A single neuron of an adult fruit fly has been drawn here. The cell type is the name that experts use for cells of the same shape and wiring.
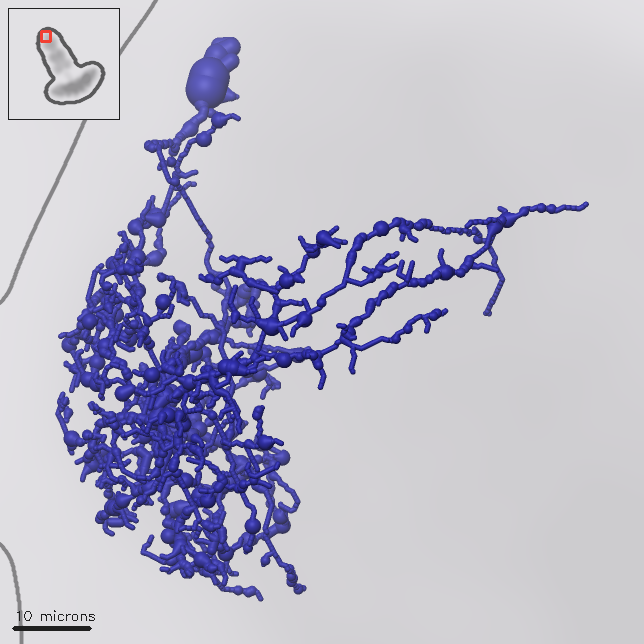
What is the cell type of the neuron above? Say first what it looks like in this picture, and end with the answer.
From top to bottom in the picture it spans about 75 microns. In this view it is about as wide as it is tall. Its broad class is nerve-cord intrinsic neuron. It is of cell type INXXX379.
